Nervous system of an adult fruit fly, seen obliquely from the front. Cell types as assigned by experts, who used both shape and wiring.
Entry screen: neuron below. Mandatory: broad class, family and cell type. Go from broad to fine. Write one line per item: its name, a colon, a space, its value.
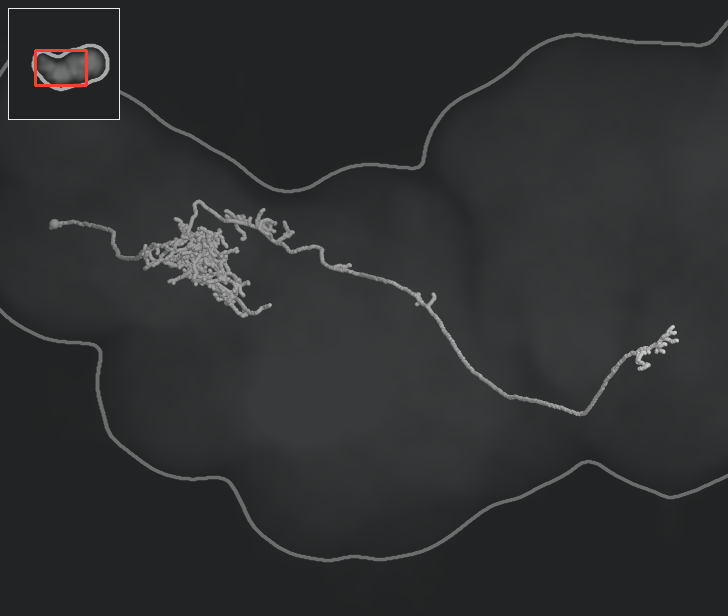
broad class: ascending neuron
family: hemilineage 06A
cell type: AN06A026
